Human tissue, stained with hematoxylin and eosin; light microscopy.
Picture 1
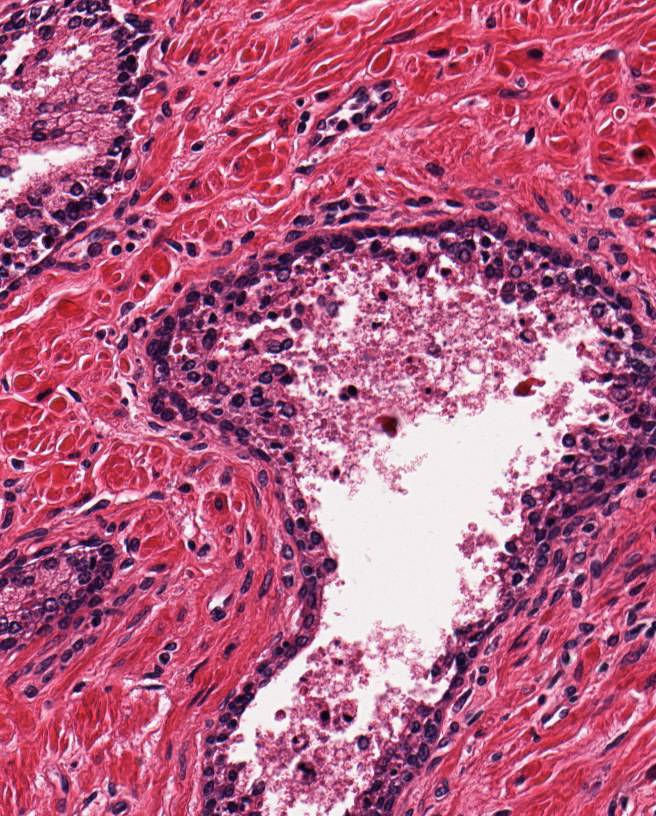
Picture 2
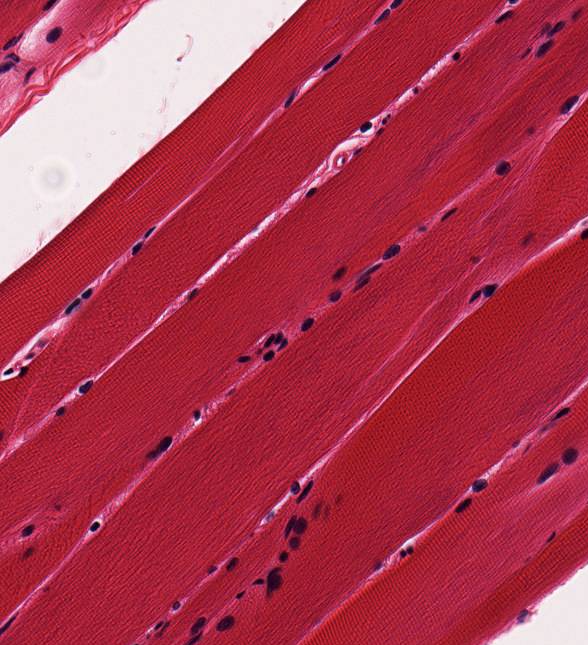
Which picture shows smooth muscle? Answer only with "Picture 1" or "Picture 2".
Picture 1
